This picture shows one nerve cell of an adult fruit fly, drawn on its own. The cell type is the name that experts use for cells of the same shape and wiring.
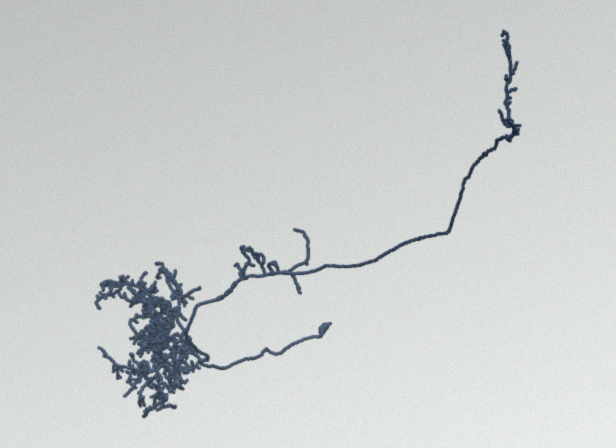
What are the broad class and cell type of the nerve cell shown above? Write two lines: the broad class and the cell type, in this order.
ascending neuron
ANXXX049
